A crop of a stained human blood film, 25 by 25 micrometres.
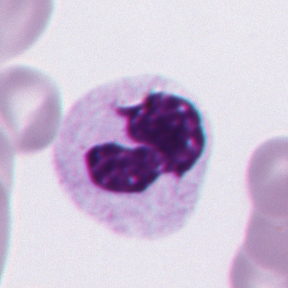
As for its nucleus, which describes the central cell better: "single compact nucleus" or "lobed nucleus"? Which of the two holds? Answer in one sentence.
It is a lobed nucleus that this cell contains.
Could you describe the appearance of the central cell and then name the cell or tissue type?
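A nucleus of two dense masses joined by a narrower strip fills about 40% of the area of this cell, which is about 14 micrometres across. Its chromatin is dark purple and coarsely clumped. The cytoplasm is pale pinkish-lilac and holds fine, faint pinkish granules. The cell is a segmented neutrophil.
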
